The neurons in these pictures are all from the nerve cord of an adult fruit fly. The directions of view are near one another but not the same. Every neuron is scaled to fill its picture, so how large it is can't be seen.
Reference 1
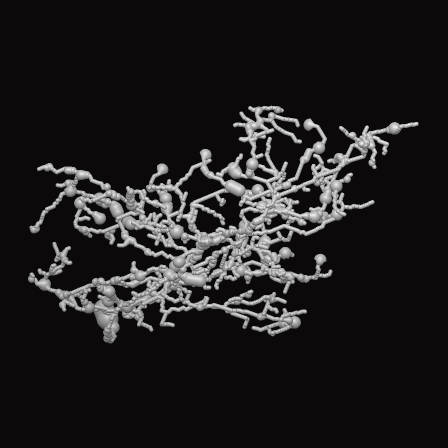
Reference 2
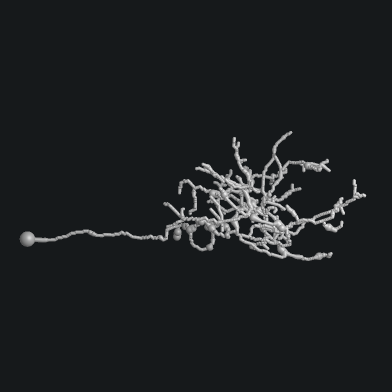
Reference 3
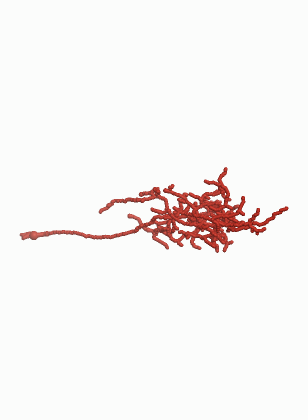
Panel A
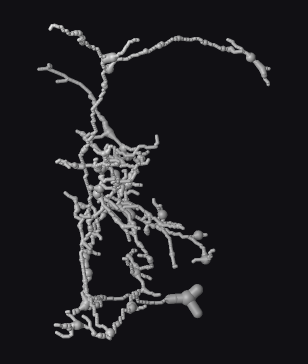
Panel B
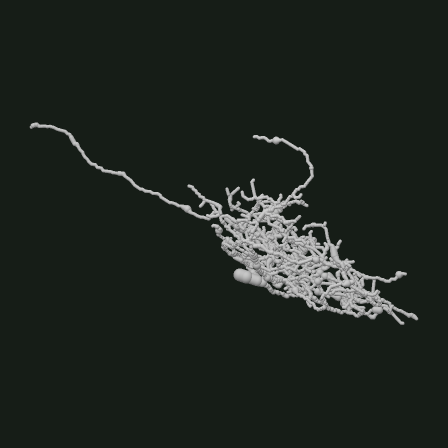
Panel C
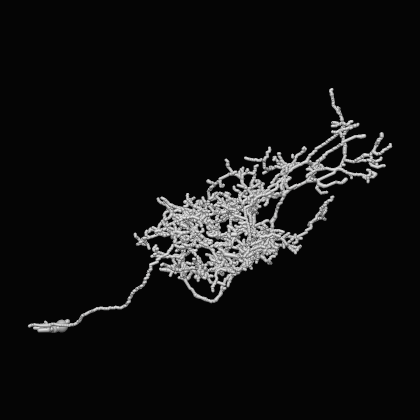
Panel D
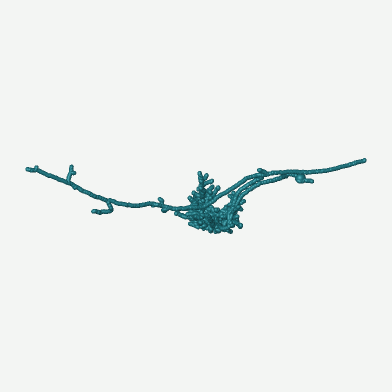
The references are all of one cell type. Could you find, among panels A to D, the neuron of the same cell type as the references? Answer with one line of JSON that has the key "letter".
{"letter": "B"}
